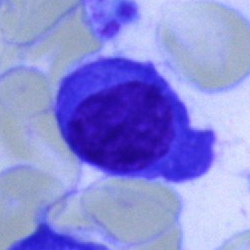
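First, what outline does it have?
Roughly round, though a rounded bulge of cytoplasm juts out at the lower right.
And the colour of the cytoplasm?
A deep, intense blue.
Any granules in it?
None can be seen.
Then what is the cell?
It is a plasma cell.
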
